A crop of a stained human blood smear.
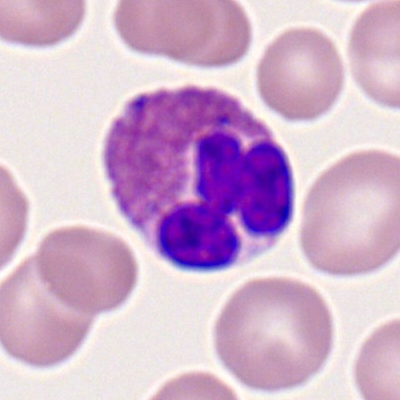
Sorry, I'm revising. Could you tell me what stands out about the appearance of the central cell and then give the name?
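Let me see: the outline is roughly round. The nuclear lobes sit in the lower right part of the cell. Its granules look pinkish-purple. I find no vacuoles in the cytoplasm. So this is an eosinophil.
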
